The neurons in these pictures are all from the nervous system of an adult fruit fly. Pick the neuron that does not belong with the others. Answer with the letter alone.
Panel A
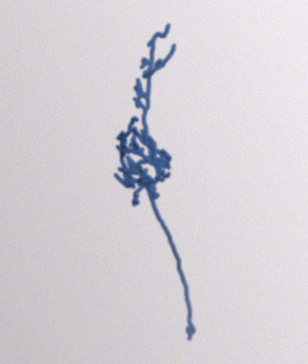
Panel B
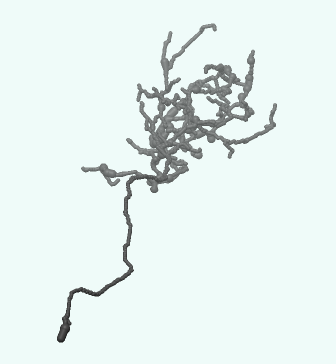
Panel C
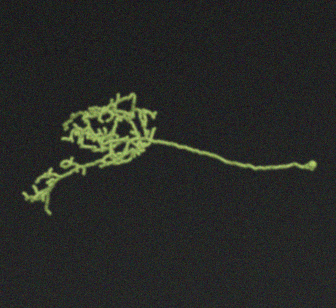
B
